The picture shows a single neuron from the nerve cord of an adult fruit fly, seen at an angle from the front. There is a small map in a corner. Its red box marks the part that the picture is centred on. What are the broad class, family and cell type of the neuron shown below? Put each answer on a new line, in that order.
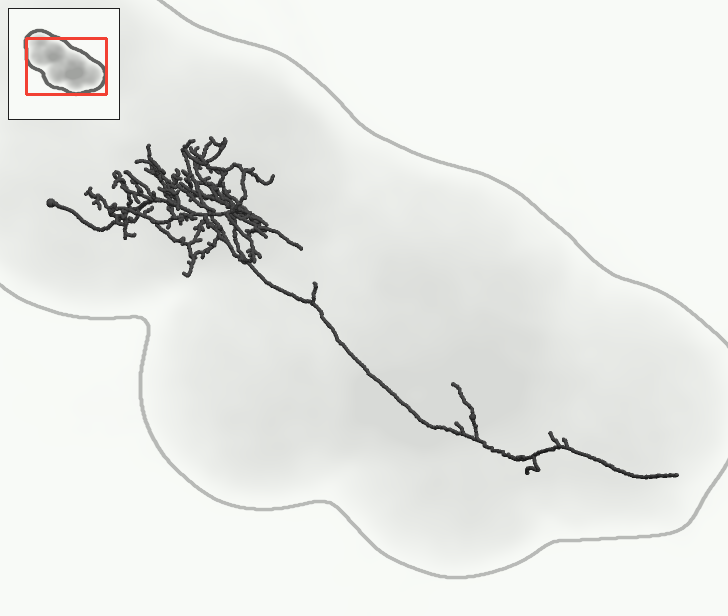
ascending neuron
hemilineage 05B
AN05B062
